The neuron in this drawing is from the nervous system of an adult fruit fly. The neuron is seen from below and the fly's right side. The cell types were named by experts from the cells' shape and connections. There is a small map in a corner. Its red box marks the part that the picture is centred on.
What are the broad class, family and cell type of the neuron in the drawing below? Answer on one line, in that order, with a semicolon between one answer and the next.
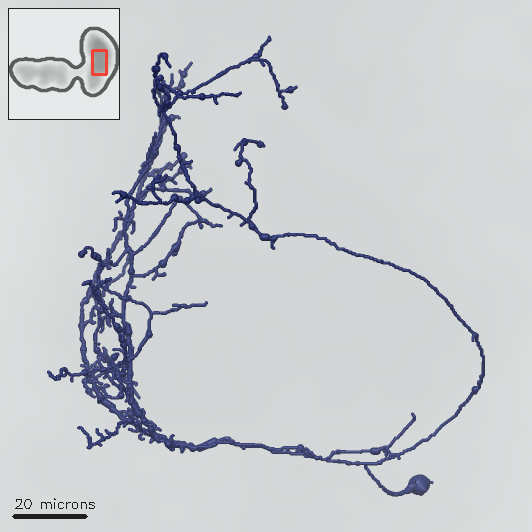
central-brain intrinsic neuron; hemilineage SLPav1_medial; PLP064_a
